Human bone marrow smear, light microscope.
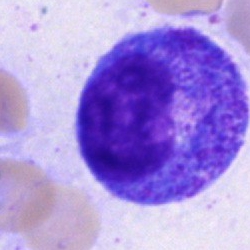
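Promyelocyte: the cell in the middle of this stained human bone marrow smear. First, the outline is round and smooth. Second, the nucleus is placed off-centre, toward the left side of the cell. Third, the nucleus stains dark purple-blue, darker than the cytoplasm. Fourth, a pale, clearer zone lies in the cytoplasm directly beside the nucleus.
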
